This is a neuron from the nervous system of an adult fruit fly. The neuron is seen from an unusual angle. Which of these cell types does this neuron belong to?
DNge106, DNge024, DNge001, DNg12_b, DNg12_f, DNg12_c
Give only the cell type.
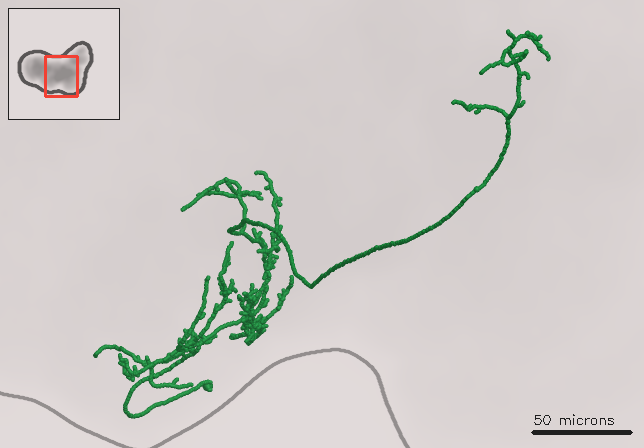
DNg12_c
